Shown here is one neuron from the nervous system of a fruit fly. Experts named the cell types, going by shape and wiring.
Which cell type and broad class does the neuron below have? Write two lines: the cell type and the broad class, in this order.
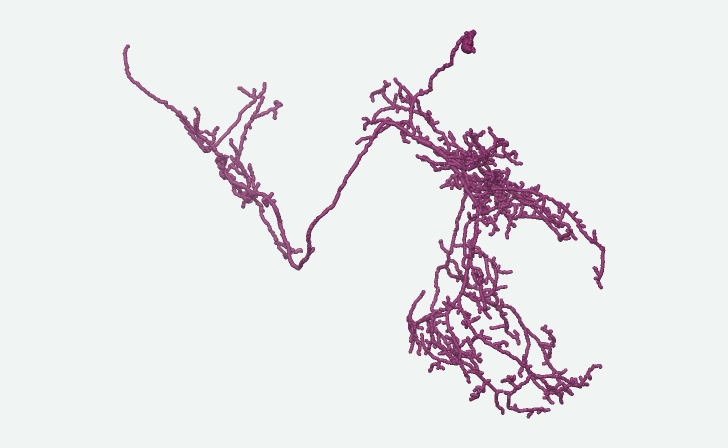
CL211
central-brain intrinsic neuron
